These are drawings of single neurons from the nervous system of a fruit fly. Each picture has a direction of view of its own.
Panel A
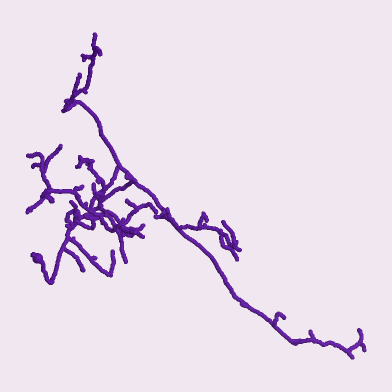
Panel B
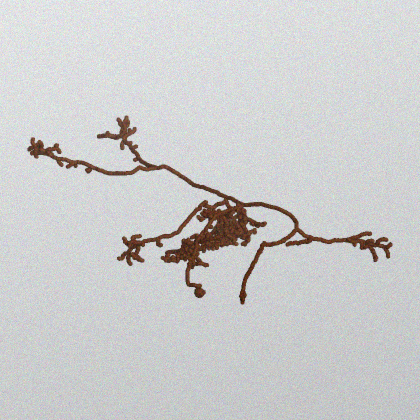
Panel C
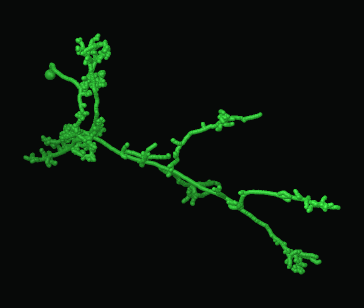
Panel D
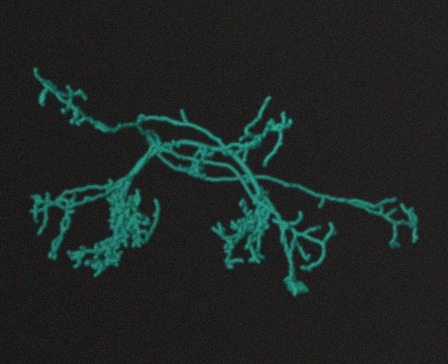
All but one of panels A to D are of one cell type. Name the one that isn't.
Panel A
